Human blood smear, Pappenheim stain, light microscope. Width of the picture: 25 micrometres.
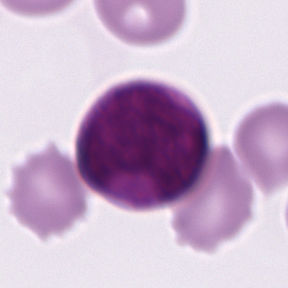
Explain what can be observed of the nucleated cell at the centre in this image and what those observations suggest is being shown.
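Nuclear shape comes first: there is no notch and there are no lobes. Inside the nucleus, a paler patch of chromatin lies in the lower part, and no nucleoli can be seen. Cytoplasm next: no granules are visible. The cell is a myeloblast.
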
